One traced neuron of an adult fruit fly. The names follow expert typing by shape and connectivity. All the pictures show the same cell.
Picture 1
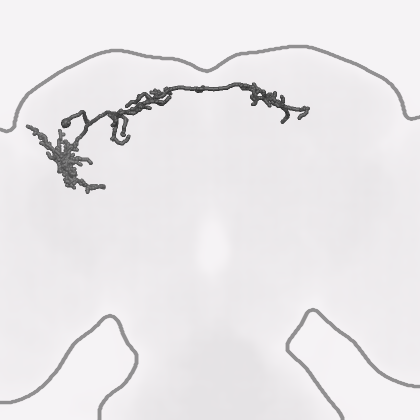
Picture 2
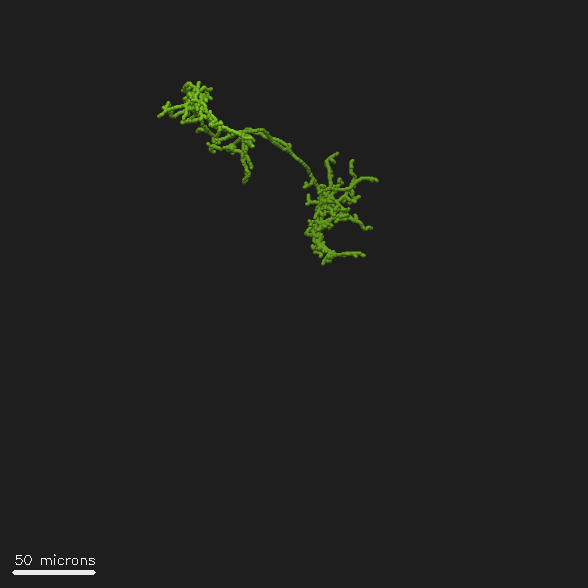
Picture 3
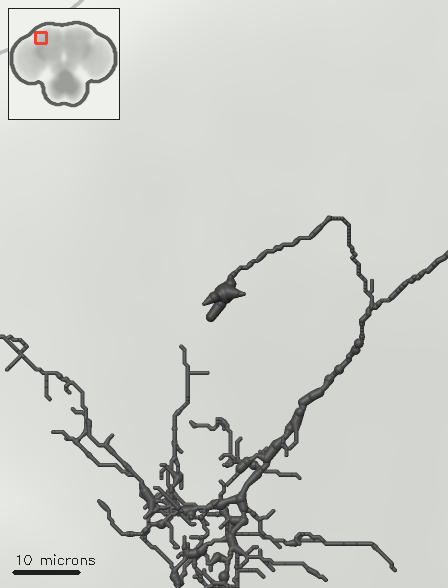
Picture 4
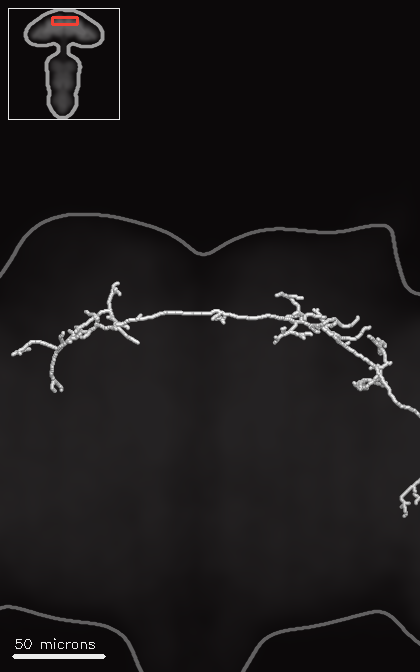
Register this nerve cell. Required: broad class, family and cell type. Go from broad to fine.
central-brain intrinsic neuron; hemilineage SLPad1_anterior; LH006m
